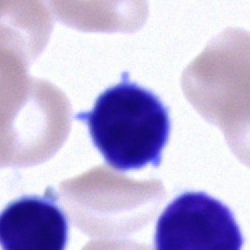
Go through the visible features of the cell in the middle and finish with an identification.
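This one's got a roughly round outline. A small pointed projection sticks out from its top edge, and a short spiky one points out from the left edge. It stains a deep, fairly uniform dark blue-purple all the way through. It's a lymphocyte.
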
